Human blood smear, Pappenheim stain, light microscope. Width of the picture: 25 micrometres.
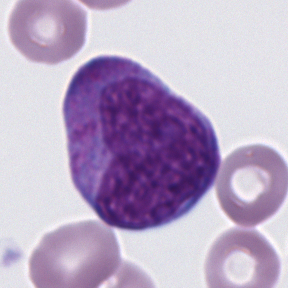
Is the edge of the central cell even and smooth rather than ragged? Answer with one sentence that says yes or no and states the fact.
Yes, the border of this cell is smooth and even.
